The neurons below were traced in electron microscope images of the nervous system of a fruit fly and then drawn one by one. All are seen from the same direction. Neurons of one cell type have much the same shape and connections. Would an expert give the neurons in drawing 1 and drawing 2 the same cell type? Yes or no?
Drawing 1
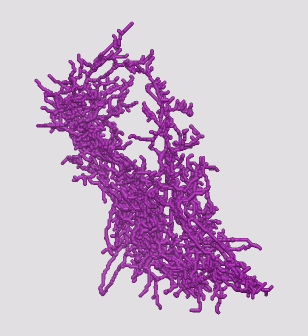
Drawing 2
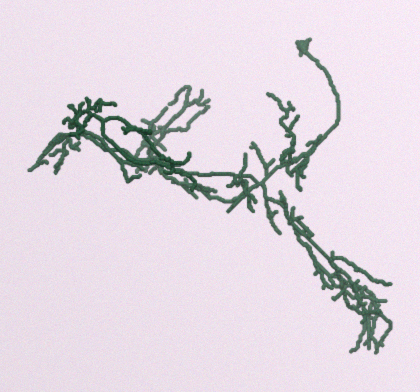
no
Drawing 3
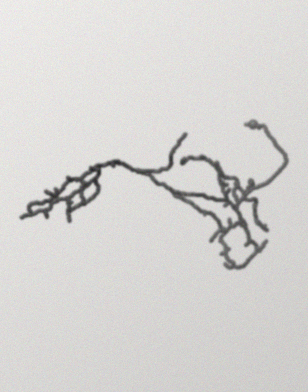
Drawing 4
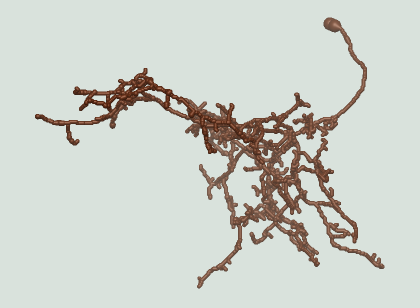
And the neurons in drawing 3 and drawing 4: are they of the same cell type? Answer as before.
no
